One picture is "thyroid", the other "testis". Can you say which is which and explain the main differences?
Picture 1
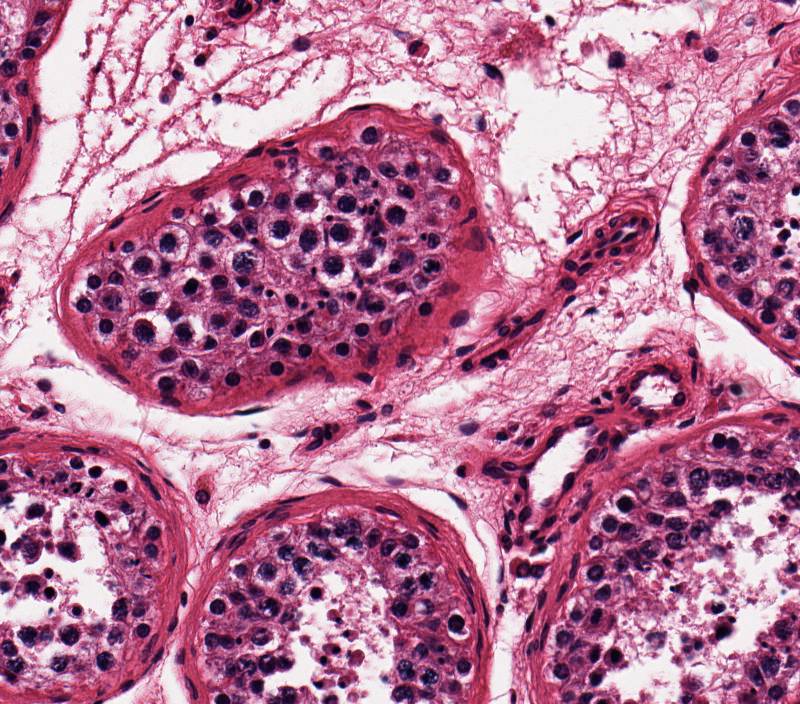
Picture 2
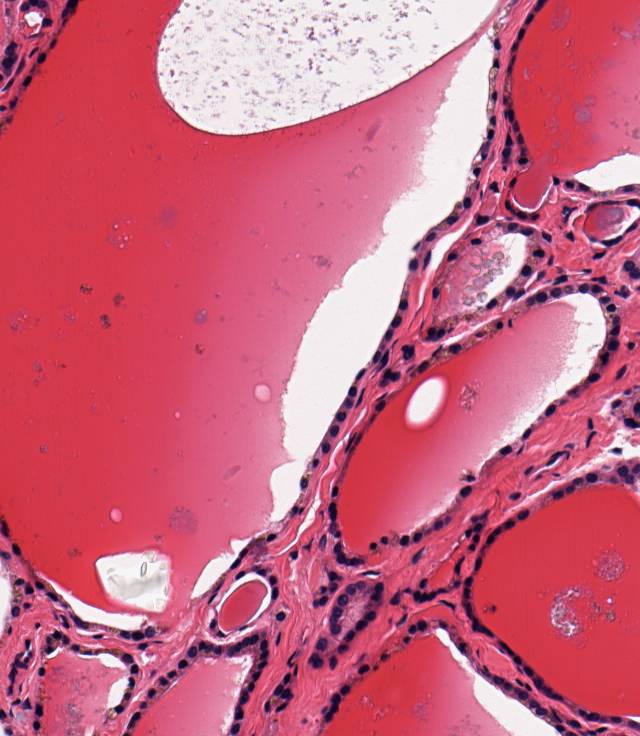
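Testis is picture 1, thyroid is picture 2. In the testis, tubules are cut across, one whole in the upper centre, each filled by several layers of rounded cells stacked inward from the wall. Many middle-layer cells are large, with big round nuclei of coarse dark chromatin, and a thick pink wall with flattened spindle-shaped nuclei bounds each tubule. The thyroid shows closed rounded follicles full of pink colloid, lined by a single layer of flattened to low cuboidal cells whose small dark nuclei are evenly spaced and don't overlap.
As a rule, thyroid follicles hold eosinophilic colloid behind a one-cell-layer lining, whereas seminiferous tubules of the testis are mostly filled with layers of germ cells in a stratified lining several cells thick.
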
